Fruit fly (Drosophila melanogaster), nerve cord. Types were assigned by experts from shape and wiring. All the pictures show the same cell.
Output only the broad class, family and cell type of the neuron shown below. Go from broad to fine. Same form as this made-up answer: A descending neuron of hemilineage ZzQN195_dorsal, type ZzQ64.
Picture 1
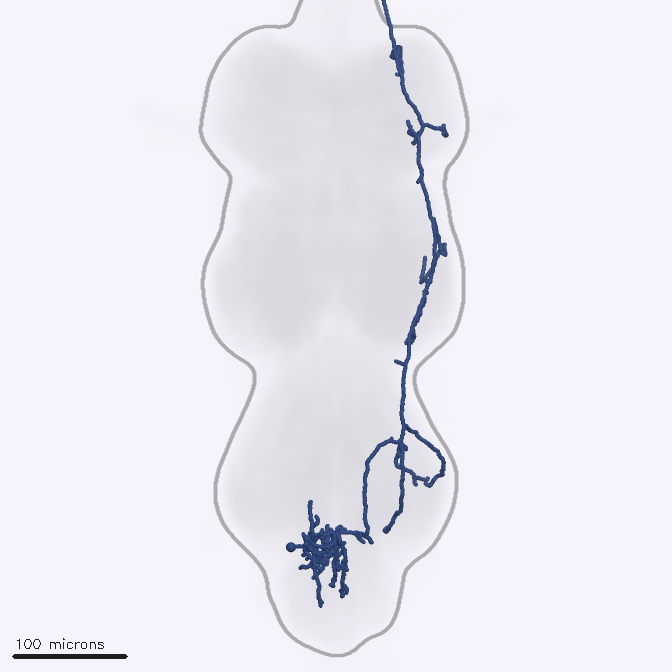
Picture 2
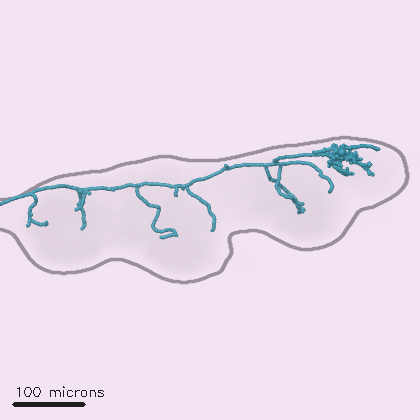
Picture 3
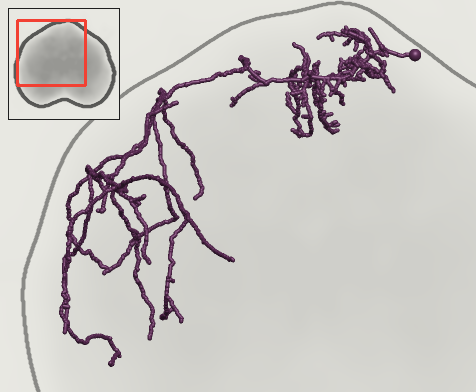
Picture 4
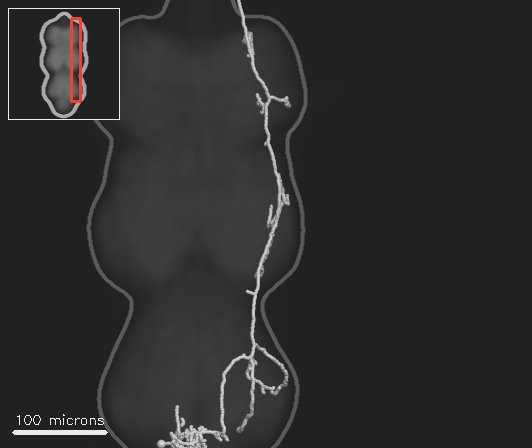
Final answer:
An ascending neuron of hemilineage 19B, type AN19B051.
